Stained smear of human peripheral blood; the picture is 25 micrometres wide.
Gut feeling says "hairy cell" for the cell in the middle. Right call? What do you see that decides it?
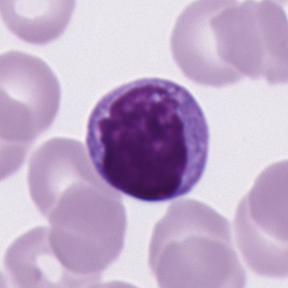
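Two points settle it: the outline is round and smooth, and the chromatin is dark purple and coarsely clumped. The cell is a typical lymphocyte, not a hairy cell.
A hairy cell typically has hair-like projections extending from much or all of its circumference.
The smooth outline here therefore counts against hairy cell.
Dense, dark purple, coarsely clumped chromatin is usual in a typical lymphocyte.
The chromatin in this cell therefore speaks for typical lymphocyte. Next, the nucleus: a single, roughly oval mass without lobes, about 10 by 8 micrometres, filling about 70% of the cell's area. The cell itself measures about 11 micrometres across. Last, the remaining checks: no nucleoli can be seen in the nucleus, and no vacuoles are visible in the cytoplasm.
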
